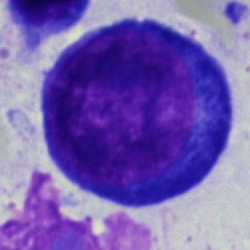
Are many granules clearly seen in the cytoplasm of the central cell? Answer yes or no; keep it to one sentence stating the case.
No, no visible granules are present in the cytoplasm of the cell.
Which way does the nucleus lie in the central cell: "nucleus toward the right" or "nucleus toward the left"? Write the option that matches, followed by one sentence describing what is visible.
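Nucleus toward the left. The nucleus sits off-centre toward the left of the cell.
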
